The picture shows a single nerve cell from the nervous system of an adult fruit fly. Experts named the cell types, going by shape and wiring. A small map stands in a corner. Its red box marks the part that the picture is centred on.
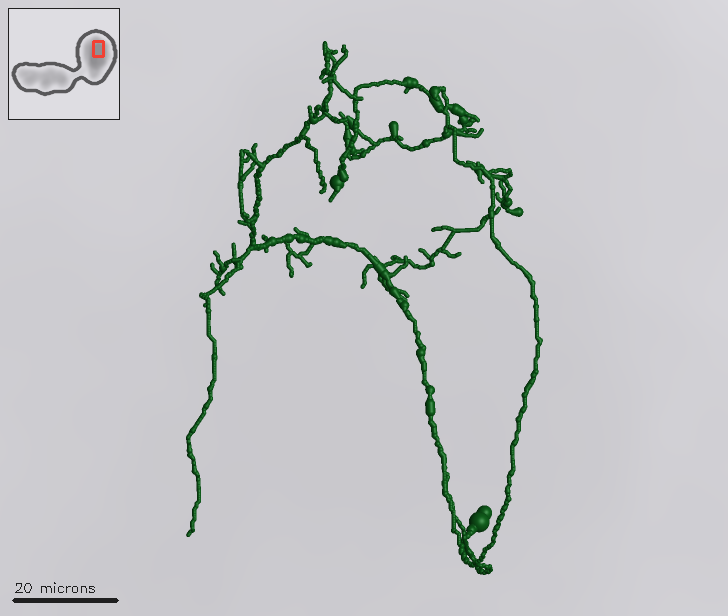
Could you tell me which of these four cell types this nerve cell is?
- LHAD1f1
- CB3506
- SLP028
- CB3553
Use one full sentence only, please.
It is SLP028 that this nerve cell is, by cell type.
